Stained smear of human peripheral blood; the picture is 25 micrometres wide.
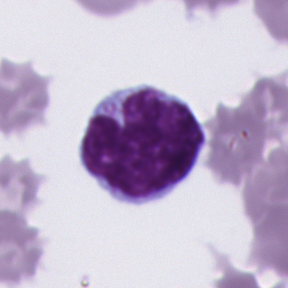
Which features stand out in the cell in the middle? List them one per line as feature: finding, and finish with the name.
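Outline: roughly round and smooth.
Size: about 11 micrometres across.
Nucleus: about 11 by 9 micrometres, with a notch.
Chromatin: dark purple and coarsely clumped.
Cytoplasm: just a scant, pale bluish rim, widest at the upper left beside that notch.
Name: this one's a typical lymphocyte.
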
